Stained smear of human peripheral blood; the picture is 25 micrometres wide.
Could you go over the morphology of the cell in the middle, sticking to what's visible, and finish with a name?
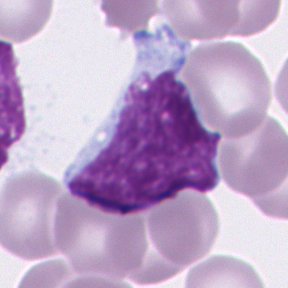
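Outline: angular and irregular rather than round. The nucleus fills most of the cell, with a scant rim of pale blue cytoplasm lying mainly along its upper-left side. At the top of the cell the cytoplasm has a ragged, frayed edge. It is a typical lymphocyte.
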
